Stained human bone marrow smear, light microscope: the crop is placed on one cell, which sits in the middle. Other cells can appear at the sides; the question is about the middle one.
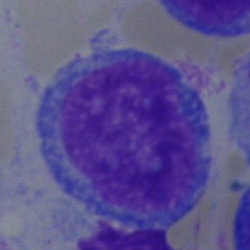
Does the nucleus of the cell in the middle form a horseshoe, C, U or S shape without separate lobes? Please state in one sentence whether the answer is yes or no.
No, its nucleus is not drawn out; it is one compact round or oval mass.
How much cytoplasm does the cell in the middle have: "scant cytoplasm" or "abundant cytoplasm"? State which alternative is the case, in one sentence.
There is only scant cytoplasm around the nucleus of this cell.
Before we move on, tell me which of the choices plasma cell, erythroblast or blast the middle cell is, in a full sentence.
Regarding the central cell, it is a blast.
